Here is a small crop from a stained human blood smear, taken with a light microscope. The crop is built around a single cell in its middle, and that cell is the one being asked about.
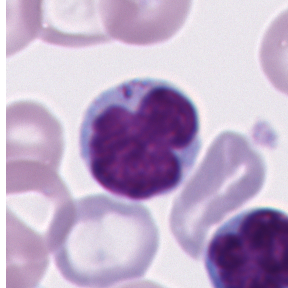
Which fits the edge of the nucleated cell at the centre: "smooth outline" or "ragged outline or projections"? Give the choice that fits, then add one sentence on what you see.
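Smooth outline. The cell outline is round and smooth.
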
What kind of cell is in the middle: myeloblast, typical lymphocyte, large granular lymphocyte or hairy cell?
large granular lymphocyte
